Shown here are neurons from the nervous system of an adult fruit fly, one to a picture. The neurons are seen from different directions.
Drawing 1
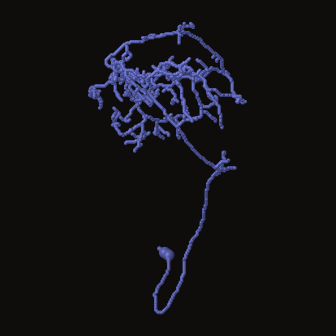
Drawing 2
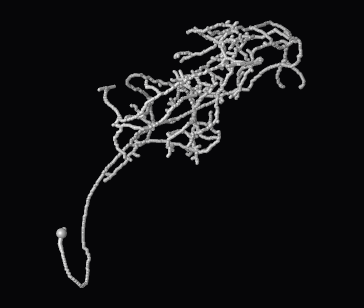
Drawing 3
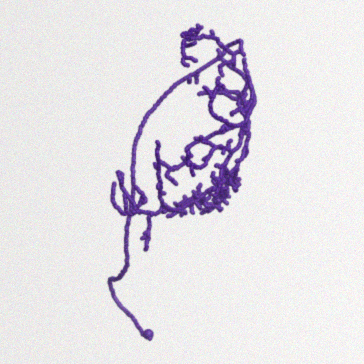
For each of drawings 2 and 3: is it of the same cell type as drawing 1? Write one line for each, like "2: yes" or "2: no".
2: no
3: yes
